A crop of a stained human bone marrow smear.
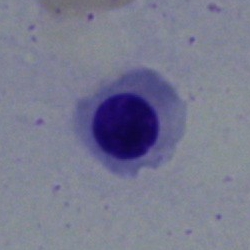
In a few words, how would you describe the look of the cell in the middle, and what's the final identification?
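Look at the nucleus first: the chromatin is dense and dark purple, staining almost evenly, and there's no nucleolus to be seen. The cytoplasm makes a rim that's wider on the right of the nucleus than on the left, and it carries no visible granules. That's an erythroblast.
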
